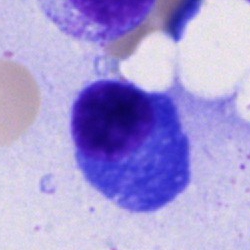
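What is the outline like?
Oval, with a smooth edge.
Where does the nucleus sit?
Off-centre, toward the upper left of the cell.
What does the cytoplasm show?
It is plentiful, spreading mainly to the lower right of the nucleus, and no distinct granules are seen in it.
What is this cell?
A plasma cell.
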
